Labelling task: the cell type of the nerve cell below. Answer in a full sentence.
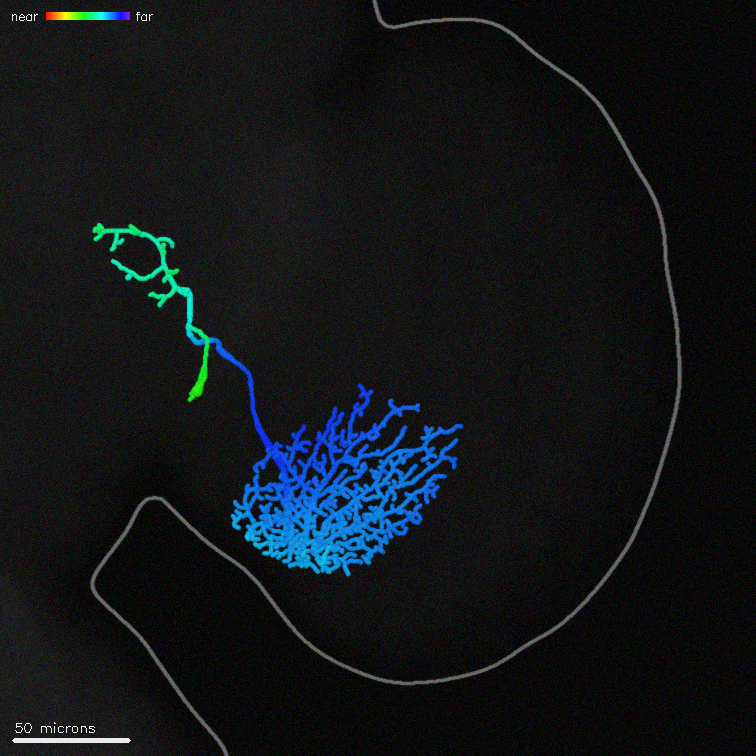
The cell type is LPT27.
